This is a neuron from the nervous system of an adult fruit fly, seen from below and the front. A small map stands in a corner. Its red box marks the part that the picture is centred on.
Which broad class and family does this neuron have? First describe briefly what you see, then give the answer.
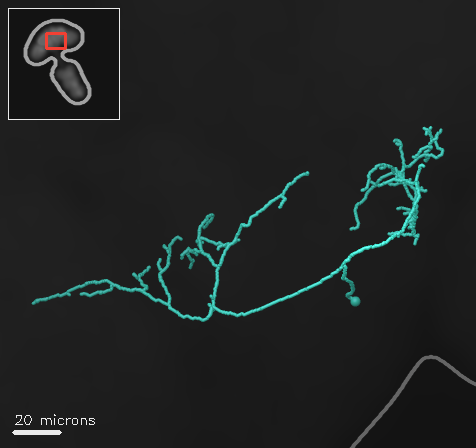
It lies in the brain. By the scale bar it is about 180 microns wide in this view. Its broad class is central-brain intrinsic neuron. Its family is hemilineage DM6_ventral.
